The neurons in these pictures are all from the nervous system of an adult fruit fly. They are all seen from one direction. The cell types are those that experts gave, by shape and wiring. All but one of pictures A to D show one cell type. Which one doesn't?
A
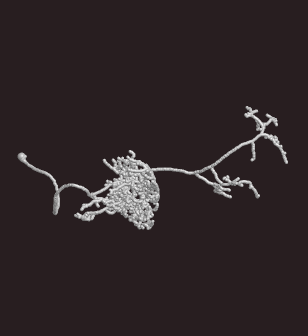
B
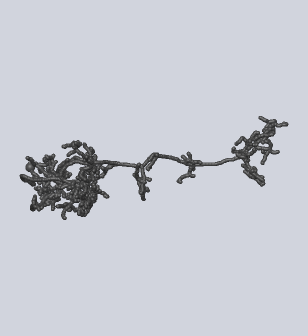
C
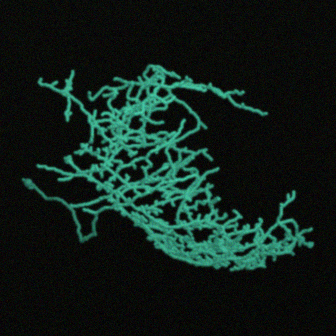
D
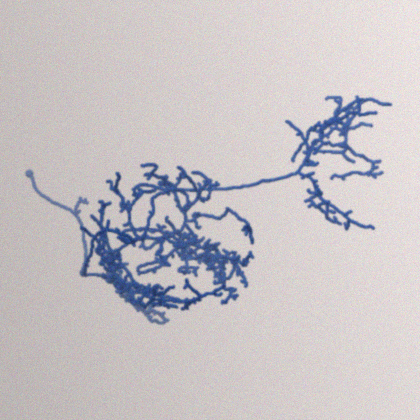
Picture A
